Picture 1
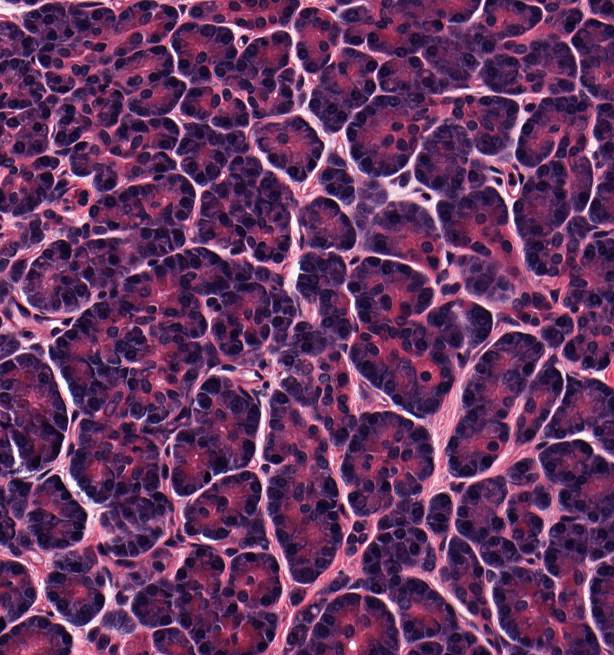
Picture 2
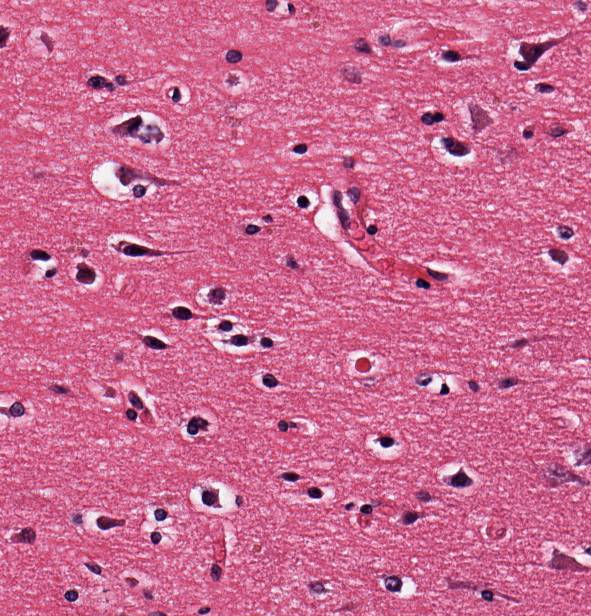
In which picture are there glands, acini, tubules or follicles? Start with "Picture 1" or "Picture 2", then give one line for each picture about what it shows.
Picture 1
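Picture 1: The whole field is filled by closely packed rounded acini separated by thin strands of connective tissue.
Picture 2: Cells lie singly and scattered fairly evenly across the field without forming glands, tubules or other units.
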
